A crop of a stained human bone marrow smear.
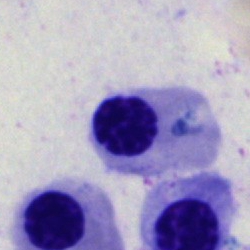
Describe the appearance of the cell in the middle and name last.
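Here the chromatin is dark purple and coarsely clumped, and you won't find any nucleoli in the nucleus. To the right of the nucleus, in the cytoplasm, sits a small, irregular, dark blue inclusion. The outline is smooth, without surface projections. This cell is an erythroblast.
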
